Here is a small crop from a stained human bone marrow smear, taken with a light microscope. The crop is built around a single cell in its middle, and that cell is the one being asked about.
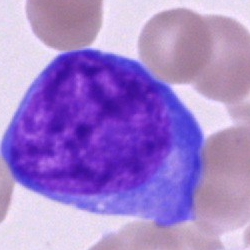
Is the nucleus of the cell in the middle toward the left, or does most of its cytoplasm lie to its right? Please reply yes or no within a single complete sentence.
Yes, in this cell the nucleus is positioned toward the left.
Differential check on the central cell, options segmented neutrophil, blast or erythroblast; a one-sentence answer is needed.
The cell nearest the centre of this crop is a blast.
